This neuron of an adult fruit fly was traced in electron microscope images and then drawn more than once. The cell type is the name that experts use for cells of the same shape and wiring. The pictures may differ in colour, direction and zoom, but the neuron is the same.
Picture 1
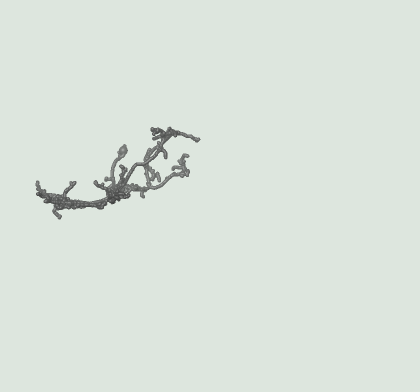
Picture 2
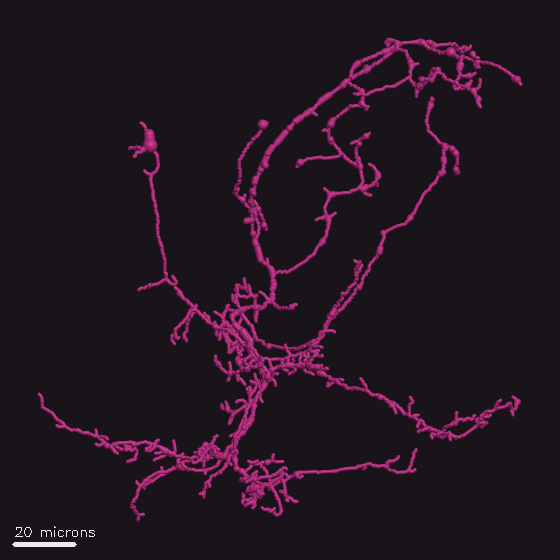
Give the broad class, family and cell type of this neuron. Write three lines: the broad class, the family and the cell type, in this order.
nerve-cord intrinsic neuron
hemilineage 11A
IN11A006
